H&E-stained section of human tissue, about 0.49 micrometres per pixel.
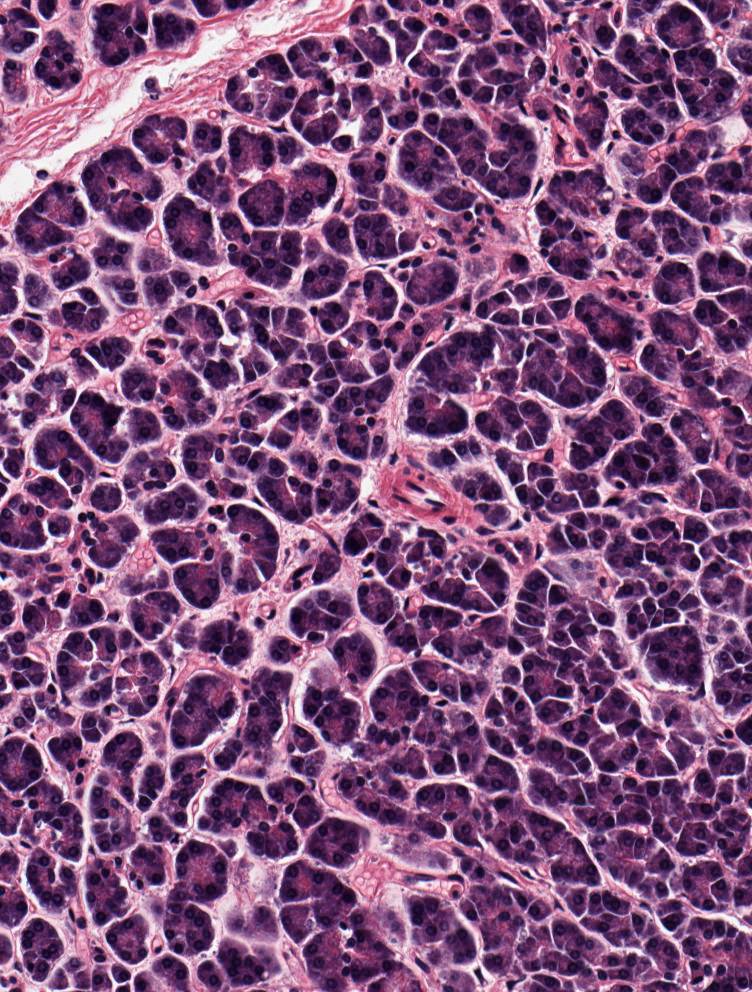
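Pancreas, haematoxylin and eosin. Closely packed small rounded glandular acini fill almost the whole field. Central lumina tiny, barely visible. Acinar cell nuclei round, dark, at the base of the cell. Cytoplasm deep purple toward the base, pinker toward the lumen.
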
